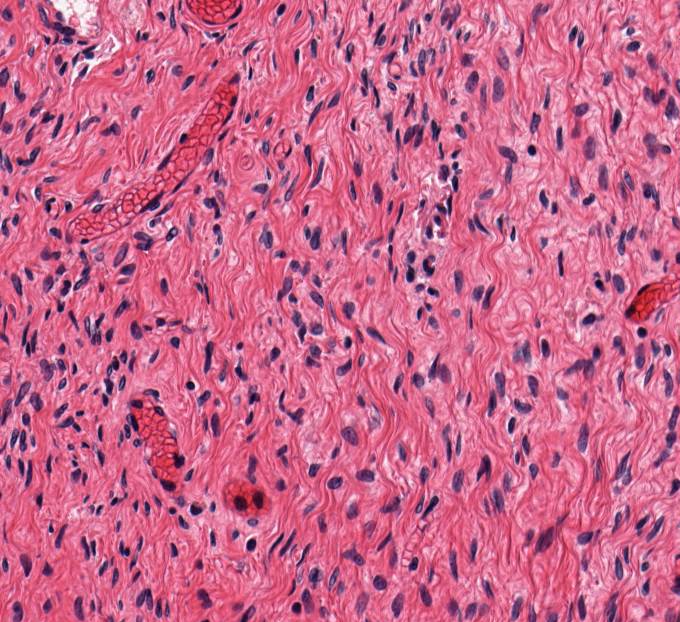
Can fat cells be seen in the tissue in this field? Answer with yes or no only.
No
